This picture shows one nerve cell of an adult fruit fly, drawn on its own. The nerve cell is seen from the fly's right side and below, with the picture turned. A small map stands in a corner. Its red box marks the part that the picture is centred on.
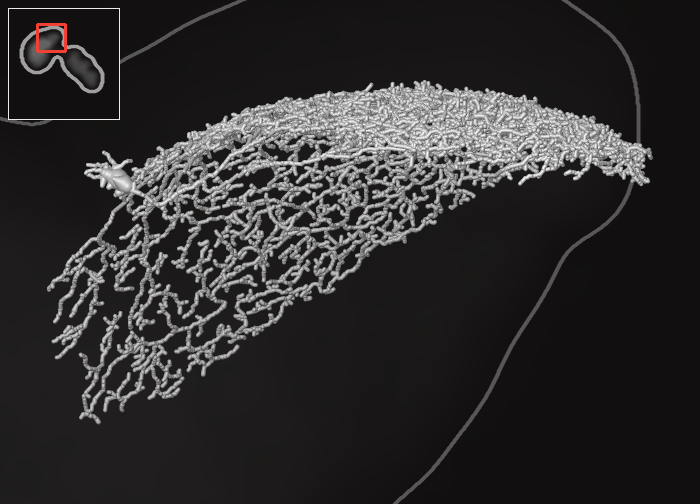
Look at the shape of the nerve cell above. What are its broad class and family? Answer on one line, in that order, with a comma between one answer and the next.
optic-lobe intrinsic neuron, Cm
